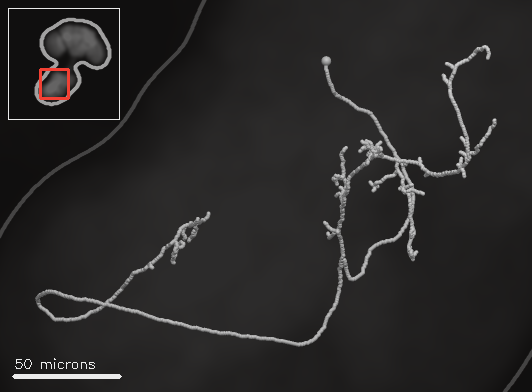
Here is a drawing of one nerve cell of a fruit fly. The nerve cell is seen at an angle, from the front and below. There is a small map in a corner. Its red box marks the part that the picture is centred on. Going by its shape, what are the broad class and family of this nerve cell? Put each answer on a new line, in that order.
nerve-cord intrinsic neuron
hemilineage 01A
